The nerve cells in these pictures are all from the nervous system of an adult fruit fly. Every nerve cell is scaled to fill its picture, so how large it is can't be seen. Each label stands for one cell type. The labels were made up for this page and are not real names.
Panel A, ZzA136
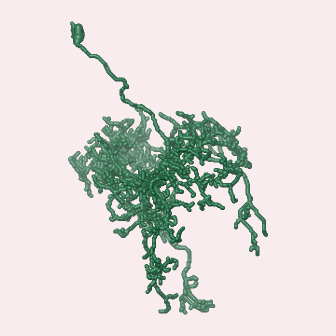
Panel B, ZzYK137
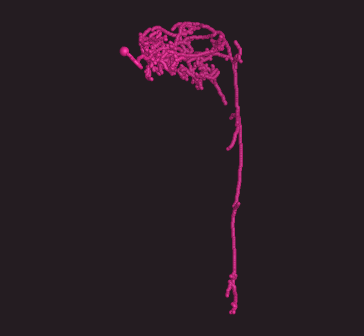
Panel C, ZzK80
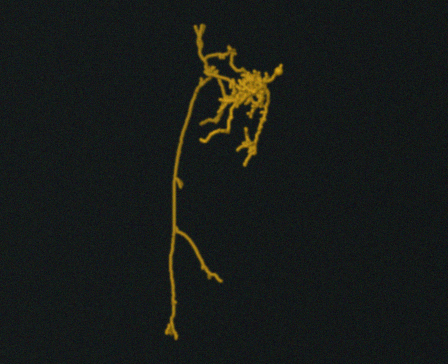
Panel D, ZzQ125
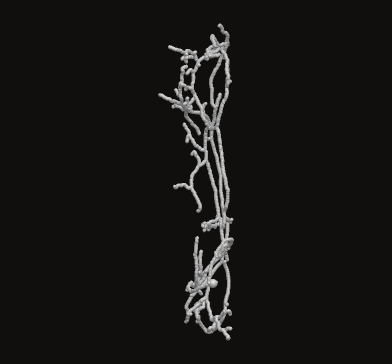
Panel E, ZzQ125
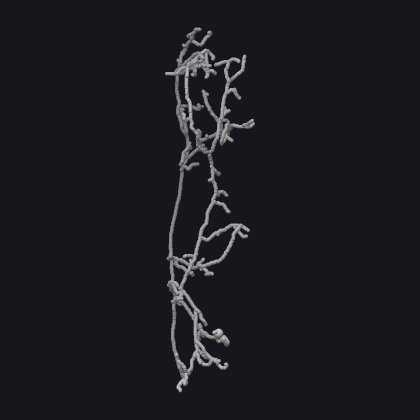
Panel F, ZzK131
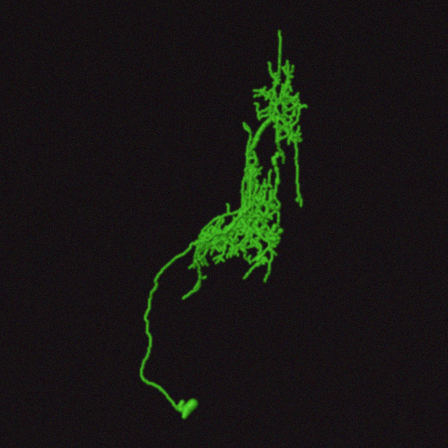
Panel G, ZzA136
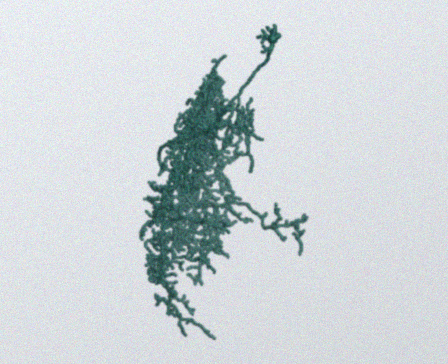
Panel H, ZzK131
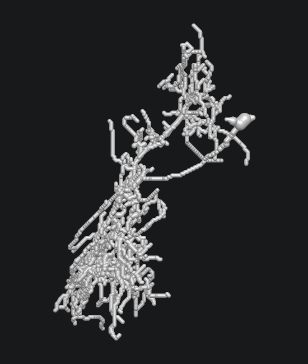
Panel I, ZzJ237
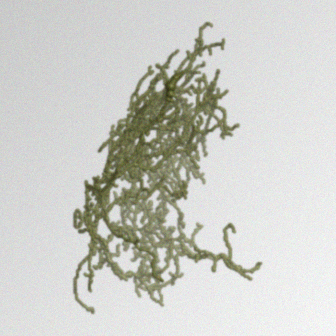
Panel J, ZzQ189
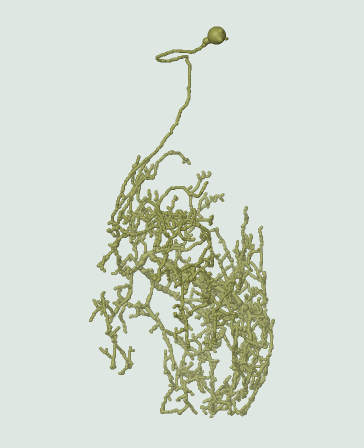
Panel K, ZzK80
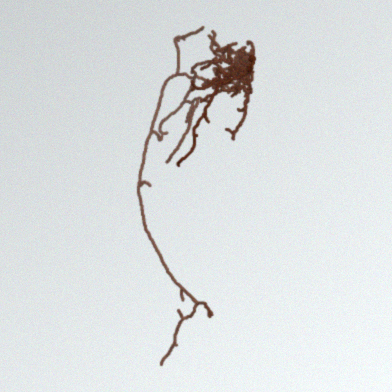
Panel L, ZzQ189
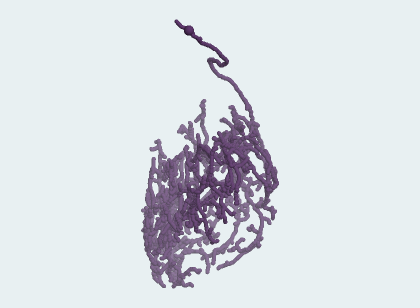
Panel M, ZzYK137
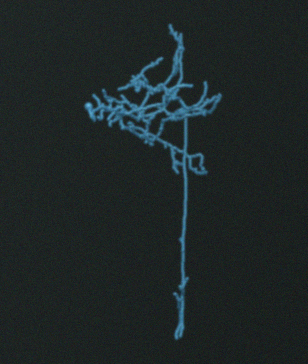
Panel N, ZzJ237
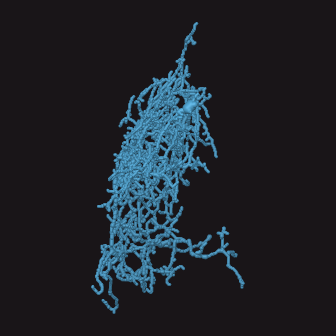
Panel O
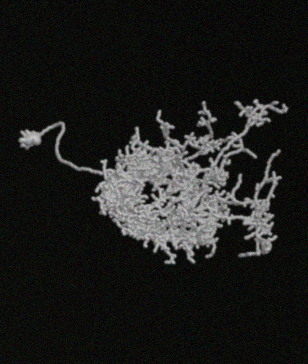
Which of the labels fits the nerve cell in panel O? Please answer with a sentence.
It belongs to ZzA136.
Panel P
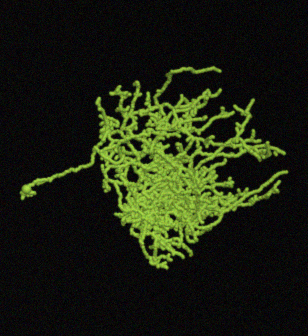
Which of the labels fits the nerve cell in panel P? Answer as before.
It belongs to ZzJ237.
